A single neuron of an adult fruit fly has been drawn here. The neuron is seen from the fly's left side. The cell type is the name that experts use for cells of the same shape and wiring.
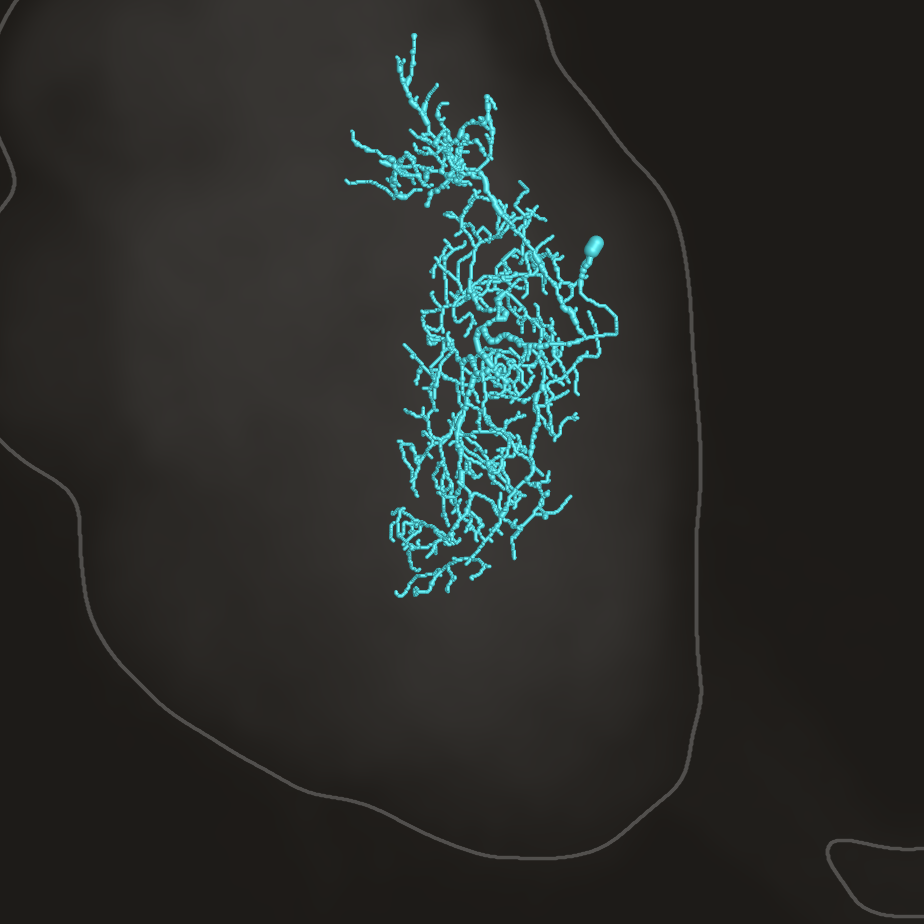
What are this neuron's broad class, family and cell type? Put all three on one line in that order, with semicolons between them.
visual projection neuron; LoVP; LoVP107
